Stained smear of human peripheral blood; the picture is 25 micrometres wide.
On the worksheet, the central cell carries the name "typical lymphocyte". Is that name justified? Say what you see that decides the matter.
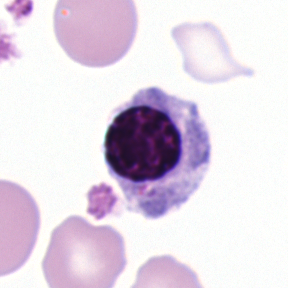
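The cell measures about 11 by 9 micrometres and has an irregular, slightly angular outline rather than a smoothly round one. Its nucleus, about 7 micrometres across, is round with a smooth edge lacking any notch or indentation, lies toward the upper left, and fills about 50% of the cell's area. The chromatin is dense and dark purple with coarse clumps, and no nucleoli are visible. The cytoplasm is pale greyish-blue and contains no coarse granules.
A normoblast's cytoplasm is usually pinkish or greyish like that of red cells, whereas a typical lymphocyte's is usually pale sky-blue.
The greyish tone of the cytoplasm here speaks for normoblast rather than typical lymphocyte.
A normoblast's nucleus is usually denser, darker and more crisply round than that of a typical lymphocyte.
The dense, dark, coarsely clumped chromatin and the round, smooth-edged nucleus agree with normoblast and speak against typical lymphocyte.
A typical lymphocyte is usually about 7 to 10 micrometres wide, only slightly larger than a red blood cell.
At about 11 by 9 micrometres, the cell lies close to that range, so its size does not separate the two names. The cell is therefore a normoblast, not a typical lymphocyte.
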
